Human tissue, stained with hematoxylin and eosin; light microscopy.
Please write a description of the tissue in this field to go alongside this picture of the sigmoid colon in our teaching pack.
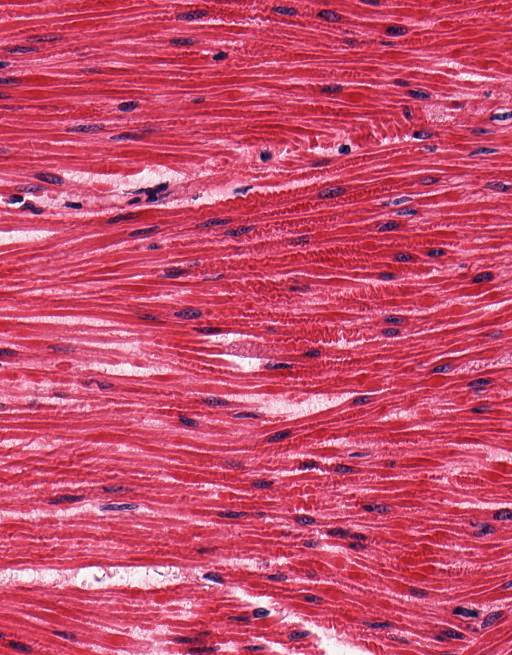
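First, coverage: closely packed muscle fibres lying side by side fill the whole field. Second, course: the fibres run in a gently wavy line rather than a ruler-straight one. Third, staining: their cytoplasm takes a deep pink-red with eosin. Fourth, nuclei: dark purple, oval to elongated, each lying singly within a fibre and aligned with its long axis.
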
